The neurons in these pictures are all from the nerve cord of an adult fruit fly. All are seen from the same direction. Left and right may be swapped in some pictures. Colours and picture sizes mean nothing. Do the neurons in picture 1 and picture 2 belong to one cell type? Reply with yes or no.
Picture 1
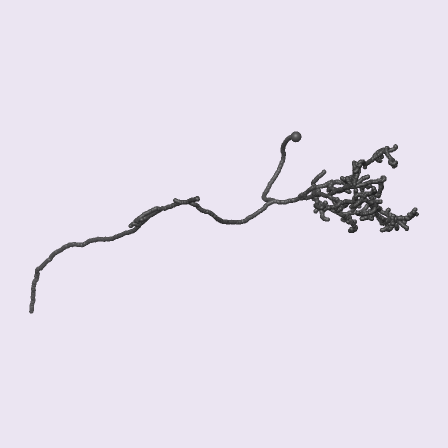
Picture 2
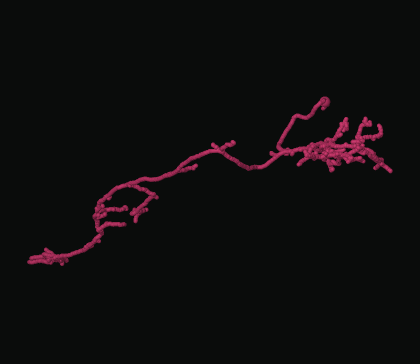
yes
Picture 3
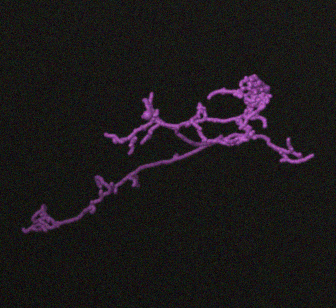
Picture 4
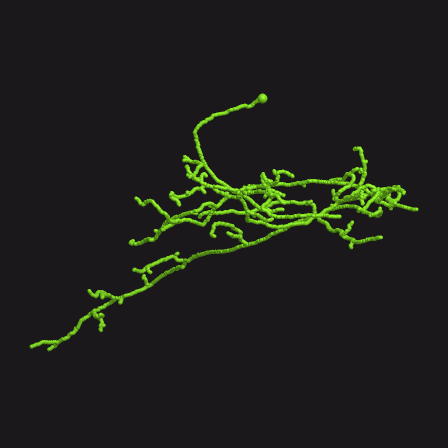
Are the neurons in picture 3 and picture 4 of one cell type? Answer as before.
no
